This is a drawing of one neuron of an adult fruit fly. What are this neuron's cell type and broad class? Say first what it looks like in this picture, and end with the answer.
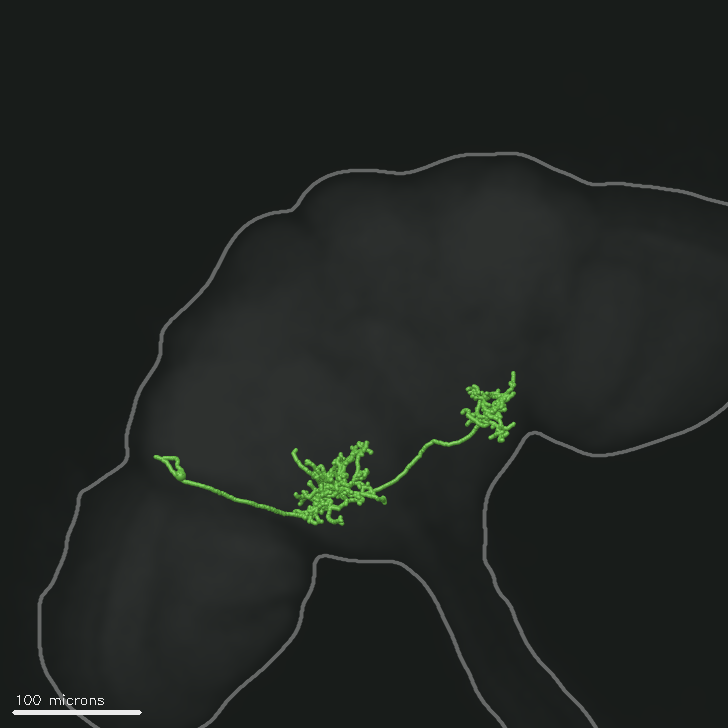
It is in the brain and does not reach the nerve cord. By the scale bar it is about 300 microns wide in this view. The cell type is PS303. It is a central-brain intrinsic neuron.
